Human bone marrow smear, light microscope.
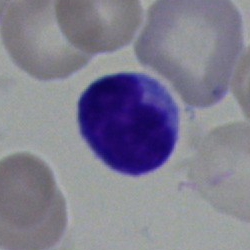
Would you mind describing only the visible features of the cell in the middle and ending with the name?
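The outline of the cell is smooth and roughly oval. Its chromatin is dense and stains a deep blue-purple, and no nucleoli are visible in the nucleus. Cytoplasm is scant, forming at most a thin rim. The cell is a lymphocyte.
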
